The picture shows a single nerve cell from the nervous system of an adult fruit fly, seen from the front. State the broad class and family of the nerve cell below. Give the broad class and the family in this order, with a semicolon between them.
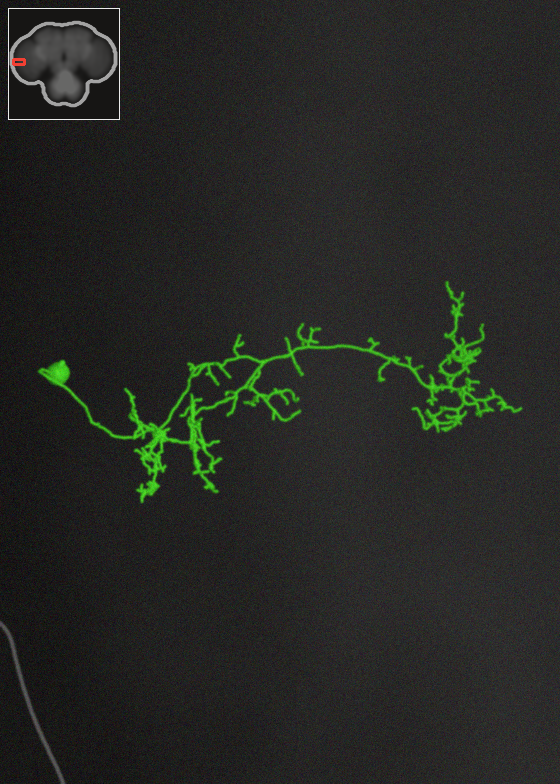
optic-lobe intrinsic neuron; Mi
